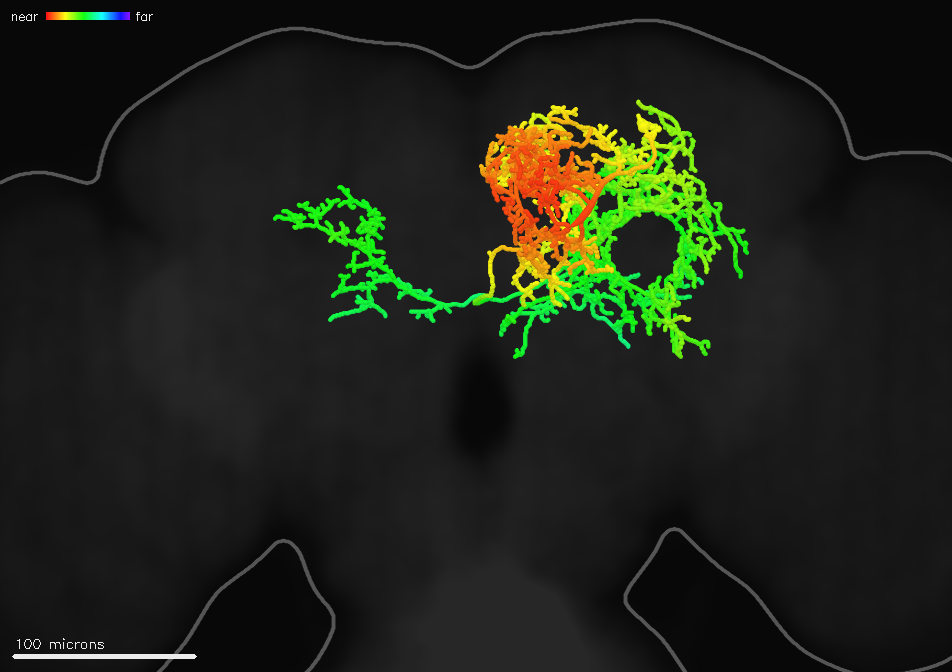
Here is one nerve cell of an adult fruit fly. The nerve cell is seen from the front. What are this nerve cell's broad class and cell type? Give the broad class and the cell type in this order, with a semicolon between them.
central-brain intrinsic neuron; CRE021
